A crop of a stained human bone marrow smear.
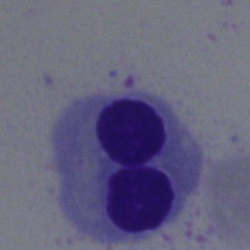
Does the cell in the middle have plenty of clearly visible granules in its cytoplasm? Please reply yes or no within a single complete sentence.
No, no visible granules are present in the cytoplasm of the cell.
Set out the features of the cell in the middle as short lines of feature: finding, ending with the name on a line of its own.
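Nuclei: two here, one sitting above the other
Chromatin: dense in both, staining deep purple
Cytoplasm colour: pale lilac-blue
Cytoplasm spread: broader left of the nuclei than right
Name: erythroblast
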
